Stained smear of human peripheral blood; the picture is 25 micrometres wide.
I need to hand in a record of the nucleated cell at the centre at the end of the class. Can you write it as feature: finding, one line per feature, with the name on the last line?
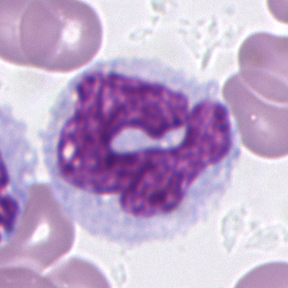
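Outline: roughly round
Nucleus: folded into a loop around a pale central gap
Chromatin: lacy and streaked, not coarsely clumped
Cytoplasm: pale grey-blue
Cell type: monocyte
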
